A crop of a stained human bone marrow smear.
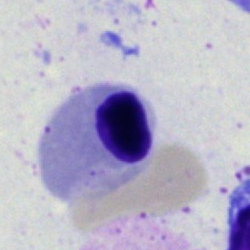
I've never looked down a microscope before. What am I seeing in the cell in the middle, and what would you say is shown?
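Outline smooth, a rounded oval. Nucleus off-centre, toward upper right. Chromatin dense, uniformly dark purple. No granules in cytoplasm. Erythroblast.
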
